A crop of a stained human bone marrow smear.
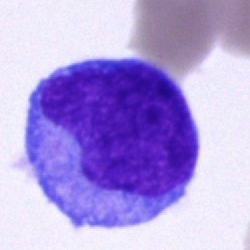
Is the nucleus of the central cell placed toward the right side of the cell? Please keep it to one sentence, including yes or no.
Yes, in this cell the nucleus is positioned toward the right.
